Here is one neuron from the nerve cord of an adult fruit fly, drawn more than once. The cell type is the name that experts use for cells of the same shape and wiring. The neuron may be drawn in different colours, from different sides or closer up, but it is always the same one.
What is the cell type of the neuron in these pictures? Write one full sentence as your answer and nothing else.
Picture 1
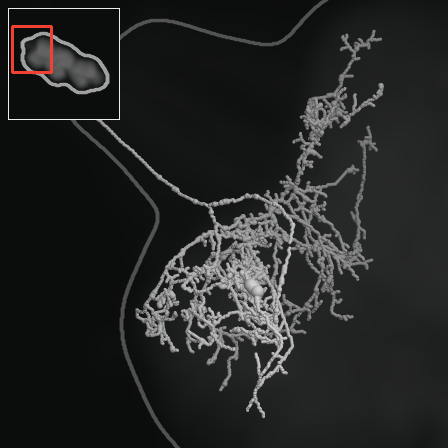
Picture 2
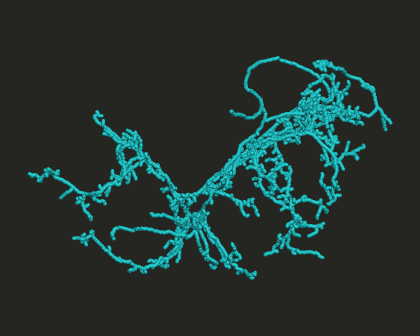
In terms of cell type, the neuron is AN19A019.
